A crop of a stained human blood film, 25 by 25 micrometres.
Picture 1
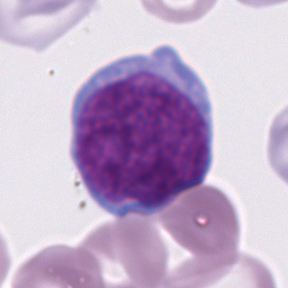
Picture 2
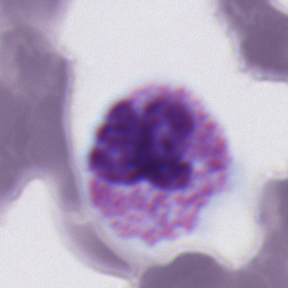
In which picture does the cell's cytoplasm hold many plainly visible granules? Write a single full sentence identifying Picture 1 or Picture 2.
For the cell in picture 2, the cytoplasm contains many visible granules.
